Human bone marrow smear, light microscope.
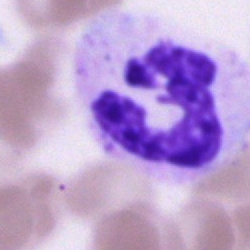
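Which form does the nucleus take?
A curved band bent into the shape of the numeral 3.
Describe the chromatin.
Dark purple and coarsely clumped, with no visible nucleoli.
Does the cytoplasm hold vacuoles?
None are present.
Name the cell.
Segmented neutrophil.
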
